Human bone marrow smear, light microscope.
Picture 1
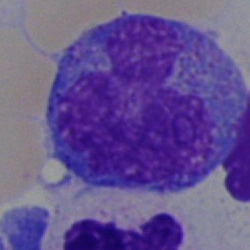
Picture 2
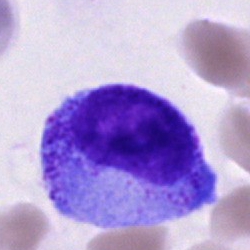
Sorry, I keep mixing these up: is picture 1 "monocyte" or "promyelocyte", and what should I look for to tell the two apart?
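Answer: picture 2 shows the promyelocyte, picture 1 the monocyte. The monocyte's outline is roughly round with a smooth edge, whereas the promyelocyte's is roughly round to oval. In the monocyte, the nucleus fills most of the cell and leaves a moderate rim of cytoplasm; its chromatin is fine and lacy, stippled with small pale spots, not in coarse dark clumps. The promyelocyte's chromatin, by contrast, stains a dark purple. In the promyelocyte, granules are most plentiful along the left edge of the cell.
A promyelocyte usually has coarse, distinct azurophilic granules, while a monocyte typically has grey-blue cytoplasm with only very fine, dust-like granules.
Red cells lie around the promyelocyte without overlapping it, and a darker-stained cell touches the right edge of the monocyte.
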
